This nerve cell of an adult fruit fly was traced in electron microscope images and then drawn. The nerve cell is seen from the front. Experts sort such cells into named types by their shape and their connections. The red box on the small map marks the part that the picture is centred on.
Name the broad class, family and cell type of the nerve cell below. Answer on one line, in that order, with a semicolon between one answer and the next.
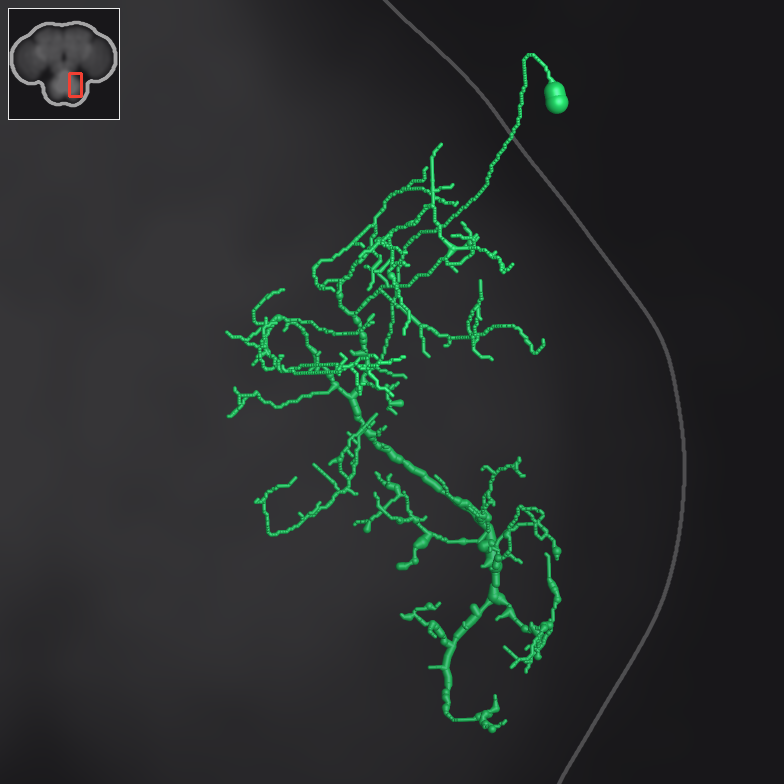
nerve-cord intrinsic neuron; hemilineage 19A; IN19A071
